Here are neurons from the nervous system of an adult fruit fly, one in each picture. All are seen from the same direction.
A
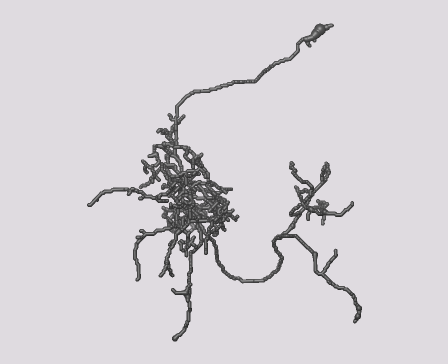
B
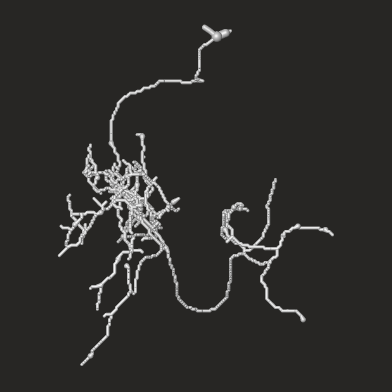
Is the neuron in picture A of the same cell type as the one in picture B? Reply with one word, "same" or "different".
same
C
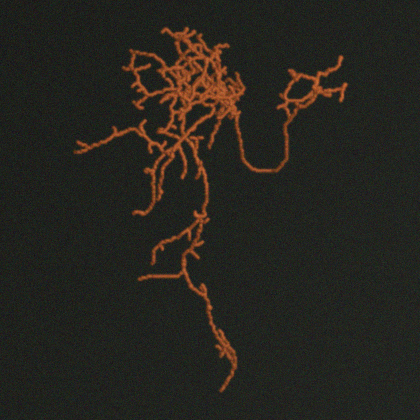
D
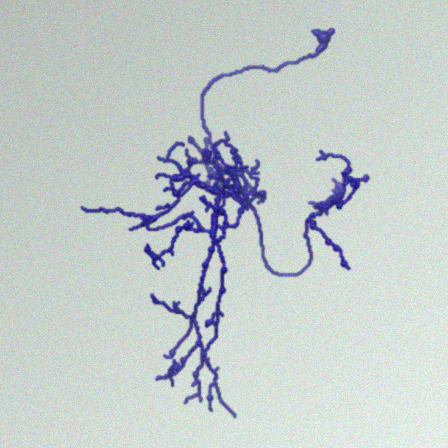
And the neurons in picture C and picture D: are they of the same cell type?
same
